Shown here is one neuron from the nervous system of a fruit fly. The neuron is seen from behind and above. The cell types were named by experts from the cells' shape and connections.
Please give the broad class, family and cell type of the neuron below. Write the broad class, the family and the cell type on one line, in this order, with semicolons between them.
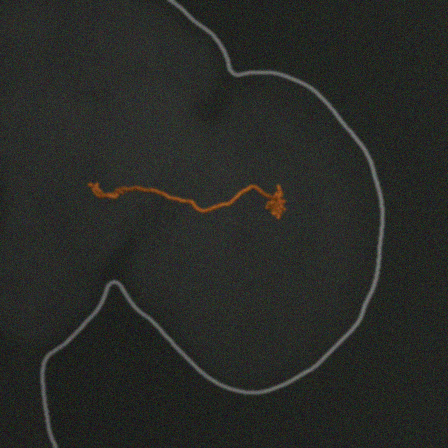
visual projection neuron; LPC; LPC1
